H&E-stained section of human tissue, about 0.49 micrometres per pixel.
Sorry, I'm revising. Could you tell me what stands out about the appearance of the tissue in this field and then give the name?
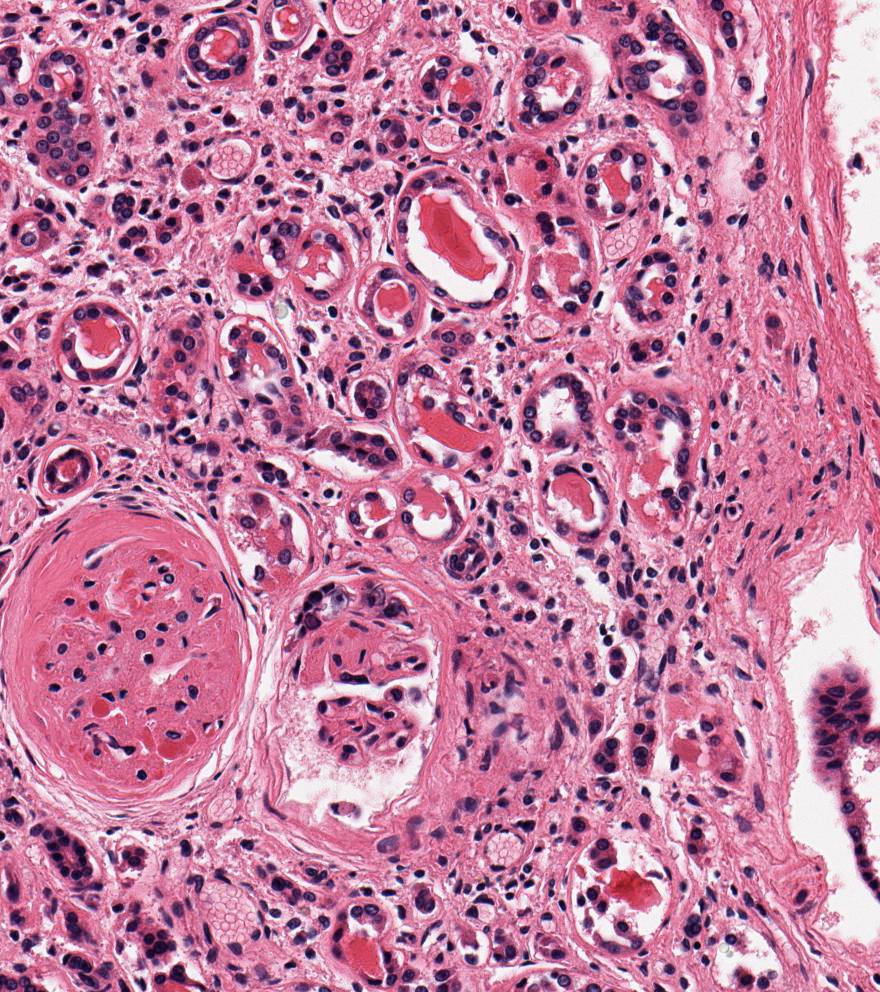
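A glomerulus at lower left has its tuft replaced by homogeneous pink hyaline material. Small rounded tubules fill the upper and middle field, with low flattened epithelium inside thick pink basement membranes. Many lumens hold pink casts. The widened interstitium contains numerous lymphocyte nuclei. Renal cortex.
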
